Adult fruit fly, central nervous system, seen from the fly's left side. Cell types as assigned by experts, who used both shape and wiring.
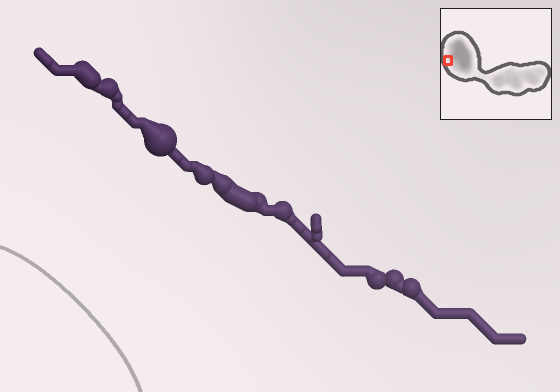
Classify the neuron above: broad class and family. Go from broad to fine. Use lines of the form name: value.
broad class: sensory neuron entering the brain
family: class mechanosensory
